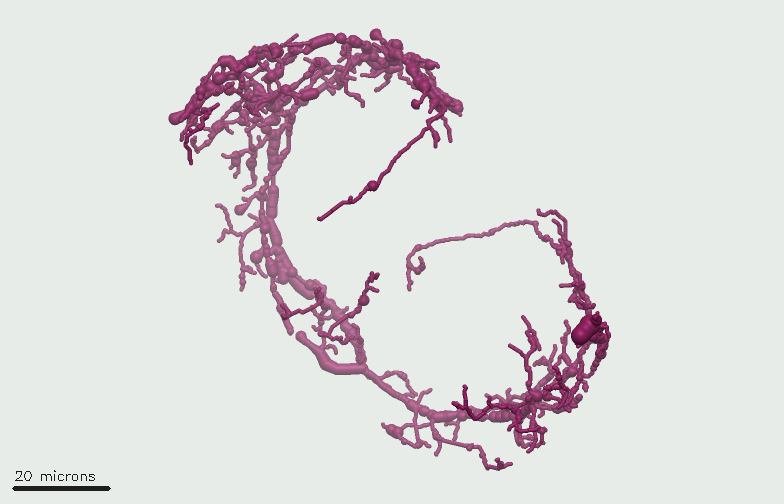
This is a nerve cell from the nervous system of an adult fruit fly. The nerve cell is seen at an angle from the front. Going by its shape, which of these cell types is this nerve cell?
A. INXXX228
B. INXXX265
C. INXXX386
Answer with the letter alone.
B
